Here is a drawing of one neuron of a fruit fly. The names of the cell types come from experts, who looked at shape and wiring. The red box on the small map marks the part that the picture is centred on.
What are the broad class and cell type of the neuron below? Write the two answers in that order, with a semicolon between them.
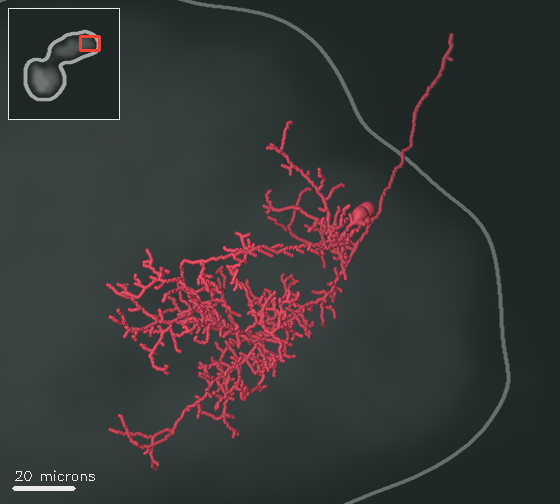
motor neuron of the nerve cord; Tr flexor MN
